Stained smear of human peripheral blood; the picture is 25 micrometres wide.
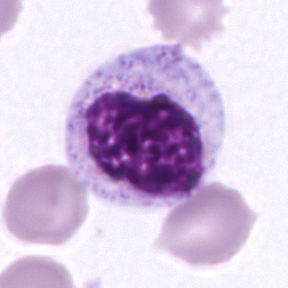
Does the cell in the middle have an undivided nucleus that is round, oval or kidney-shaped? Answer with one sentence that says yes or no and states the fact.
Yes, its nucleus forms a single compact mass of round, oval or kidney shape.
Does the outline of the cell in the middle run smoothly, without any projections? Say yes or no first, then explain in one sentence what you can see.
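No. The cell outline is round apart from a small pointed bump at the top.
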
